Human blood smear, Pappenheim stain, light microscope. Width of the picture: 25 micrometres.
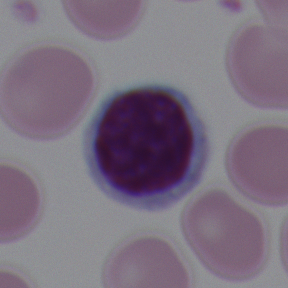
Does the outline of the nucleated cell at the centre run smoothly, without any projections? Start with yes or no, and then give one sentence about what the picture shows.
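Yes. The cell outline is smooth, with no surface projections.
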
